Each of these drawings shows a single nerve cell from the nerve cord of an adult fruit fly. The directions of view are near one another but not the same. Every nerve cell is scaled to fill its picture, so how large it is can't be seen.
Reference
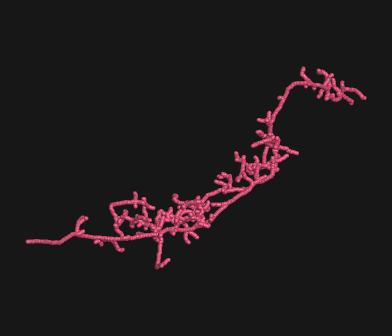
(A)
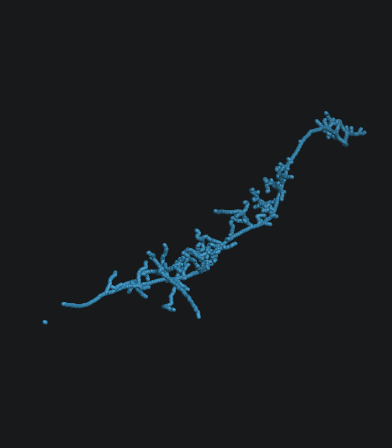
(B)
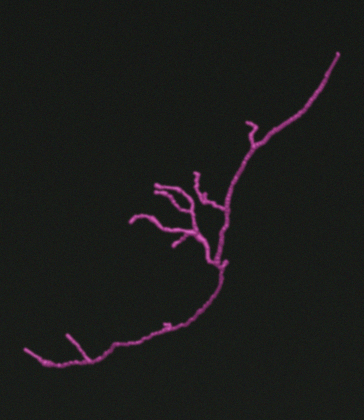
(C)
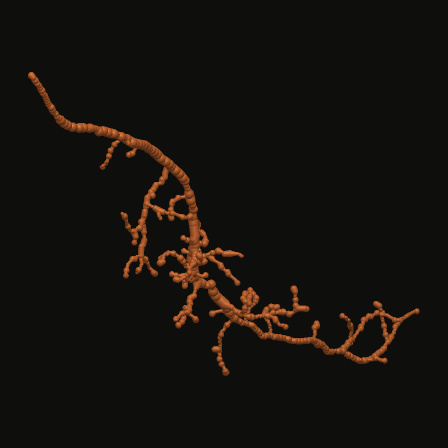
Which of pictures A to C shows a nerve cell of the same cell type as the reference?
Picture A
